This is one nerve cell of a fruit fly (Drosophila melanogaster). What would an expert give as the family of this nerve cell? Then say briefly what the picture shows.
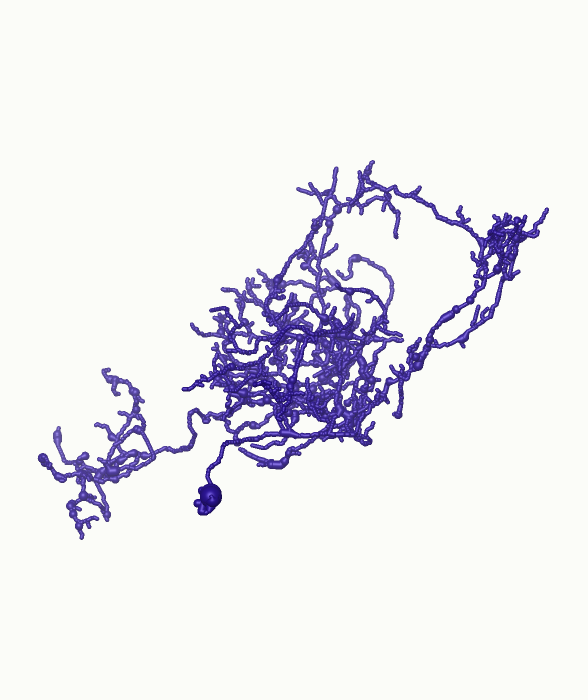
Its family is hemilineage SMPad1. Its broad class is central-brain intrinsic neuron. In this view it is wider than it is tall.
